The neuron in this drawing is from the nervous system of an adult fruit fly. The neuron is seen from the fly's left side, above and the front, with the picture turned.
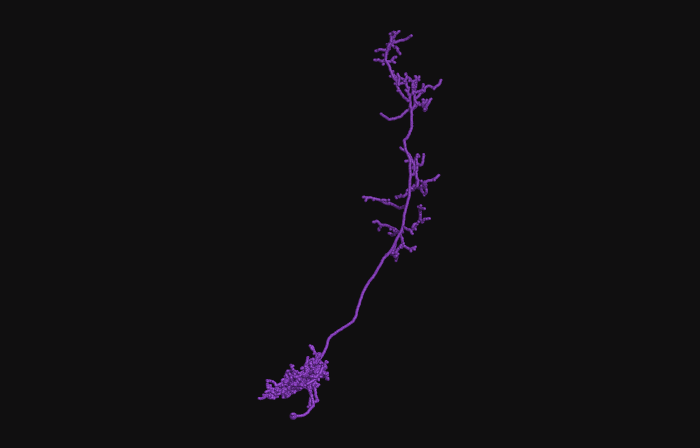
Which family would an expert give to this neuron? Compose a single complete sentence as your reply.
This neuron is designated as family hemilineage MD3.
